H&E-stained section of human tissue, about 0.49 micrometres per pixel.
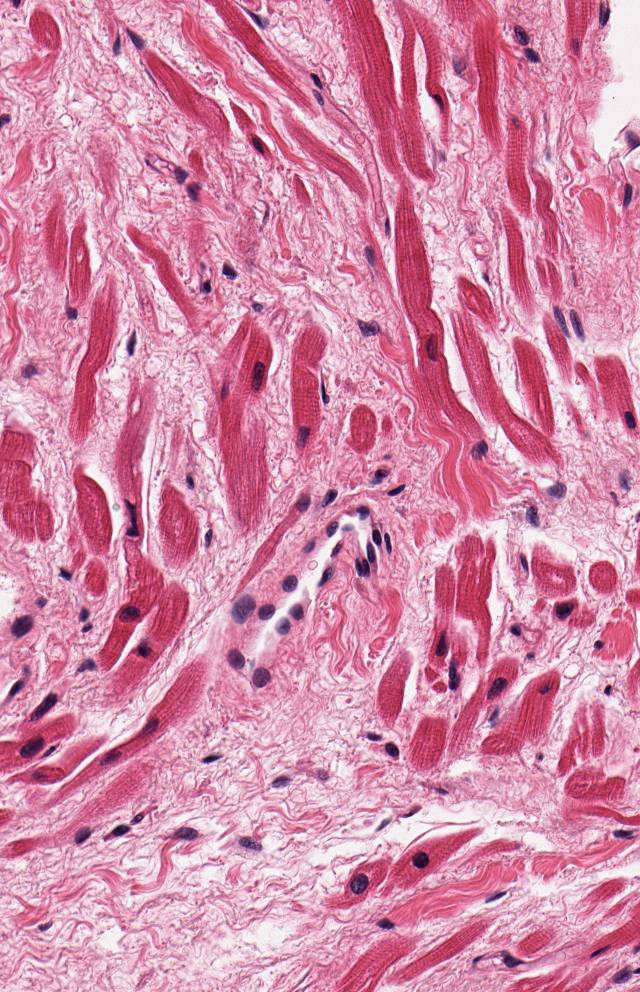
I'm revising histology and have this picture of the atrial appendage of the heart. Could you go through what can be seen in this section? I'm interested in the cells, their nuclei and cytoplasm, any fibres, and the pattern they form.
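Striated muscle fibres lie across the whole field, but as separated single fibres and small groups set in plenty of stroma between them. They're cut in mixed planes: in the middle right, rounded cross-sectional profiles sit among longitudinal ones. In the upper right they run obliquely, upper left to lower right. The stroma itself is pale pink and loose, made of wavy collagen fibres.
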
